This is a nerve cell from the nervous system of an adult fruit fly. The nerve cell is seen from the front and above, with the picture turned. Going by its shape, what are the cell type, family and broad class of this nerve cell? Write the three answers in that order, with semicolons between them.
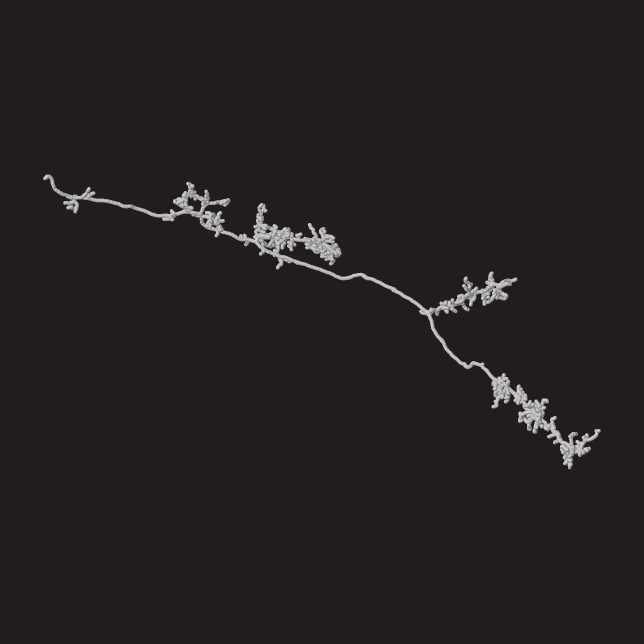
TmY5a; TmY; optic-lobe intrinsic neuron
